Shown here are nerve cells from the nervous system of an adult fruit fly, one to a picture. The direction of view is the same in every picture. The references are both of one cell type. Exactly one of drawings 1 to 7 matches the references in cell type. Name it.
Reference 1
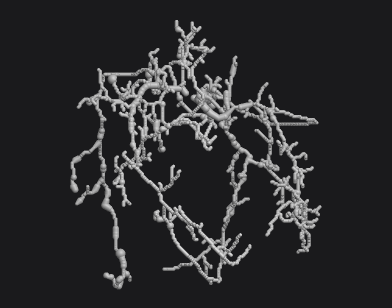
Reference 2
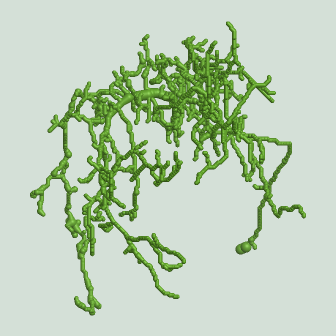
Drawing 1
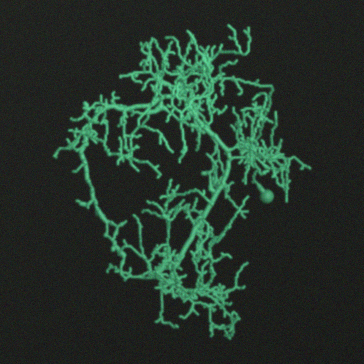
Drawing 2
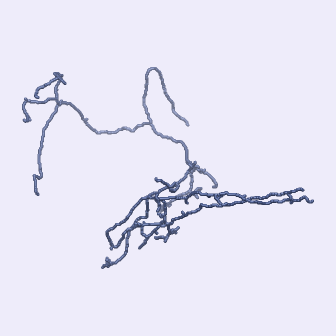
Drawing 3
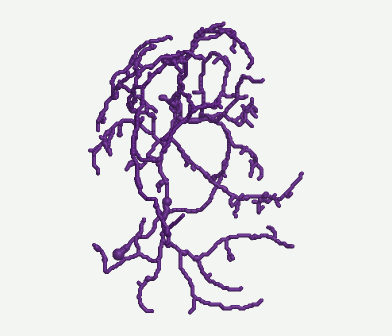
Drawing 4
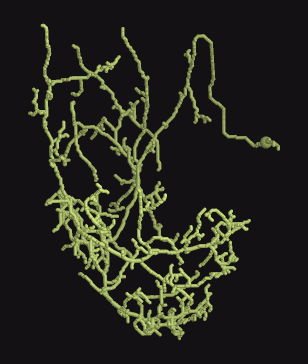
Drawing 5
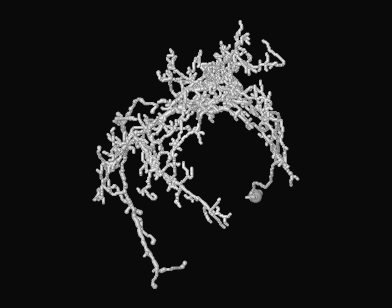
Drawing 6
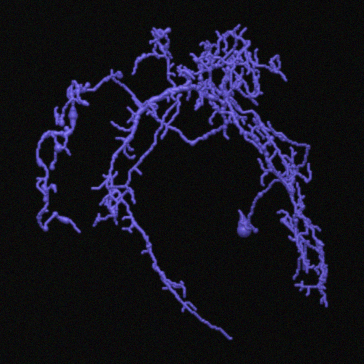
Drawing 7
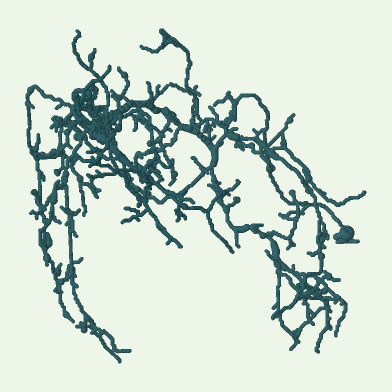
Drawing 5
